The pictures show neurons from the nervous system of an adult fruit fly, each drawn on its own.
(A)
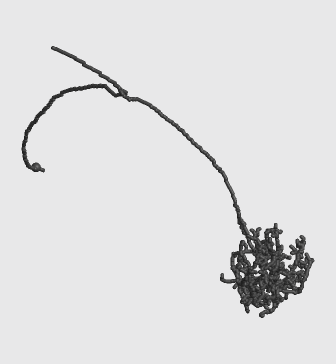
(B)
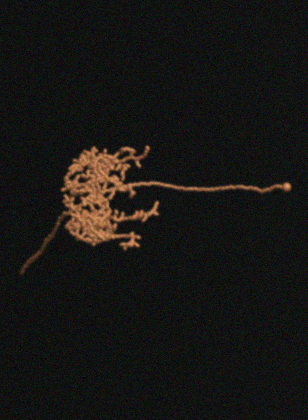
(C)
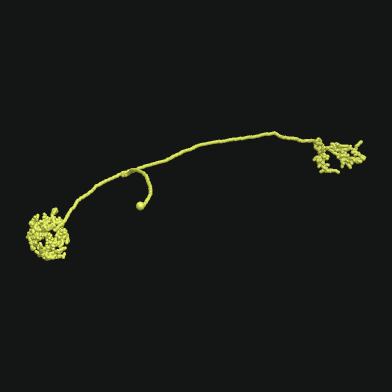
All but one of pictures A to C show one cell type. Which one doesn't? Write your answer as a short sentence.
Picture B shows a neuron of another cell type.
